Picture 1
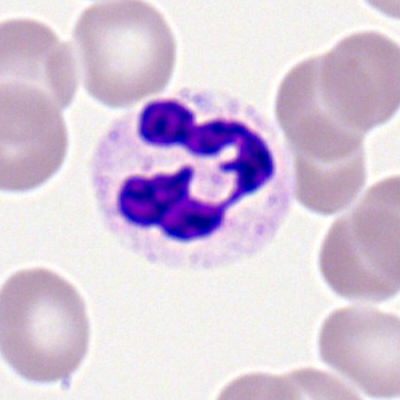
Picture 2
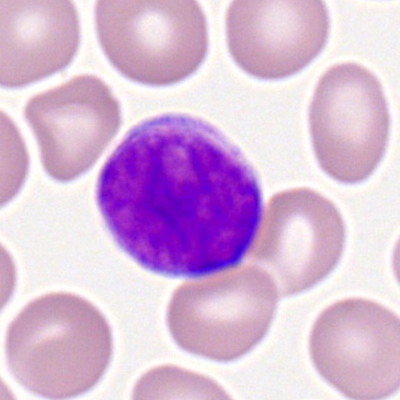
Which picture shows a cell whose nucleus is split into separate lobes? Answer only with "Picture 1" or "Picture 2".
Picture 1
